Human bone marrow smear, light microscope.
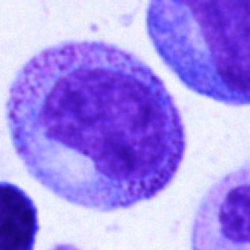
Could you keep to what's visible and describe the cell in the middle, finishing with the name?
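Look first at the nucleus: it is indented on its lower left side, and it sits off-centre, displaced toward the upper right of the cell. Beside that indentation, at the lower left, you can see a pale, clear zone in the cytoplasm. Now follow the outer rim of the cytoplasm; that is where the purple granules are most conspicuous. What you are looking at is a metamyelocyte.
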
